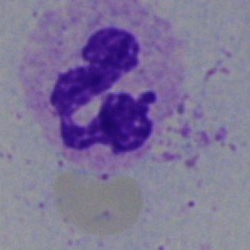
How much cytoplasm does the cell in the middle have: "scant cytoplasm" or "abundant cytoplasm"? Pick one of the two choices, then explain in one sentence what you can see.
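Abundant cytoplasm. The cytoplasm is plentiful and pale pink.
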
